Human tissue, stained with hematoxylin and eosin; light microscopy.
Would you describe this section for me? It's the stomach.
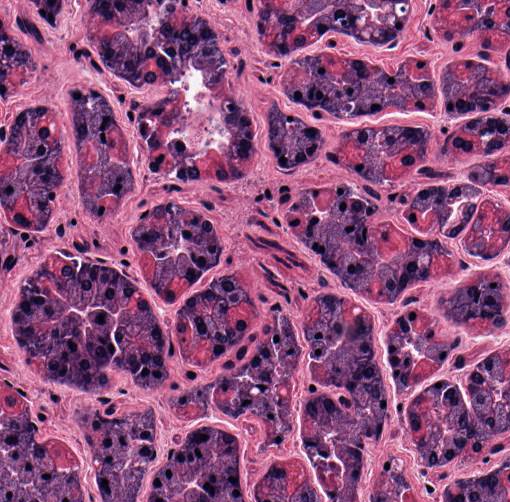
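Throughout the field, cells are arranged in rounded nests separated by a network of connective tissue septa. These septa consist of pink, wavy collagen fibres. Cells with bright red cytoplasm and cells with purple cytoplasm occur mixed within the same nests. The nuclei of the nest cells are round, dark and fairly uniform in size.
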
